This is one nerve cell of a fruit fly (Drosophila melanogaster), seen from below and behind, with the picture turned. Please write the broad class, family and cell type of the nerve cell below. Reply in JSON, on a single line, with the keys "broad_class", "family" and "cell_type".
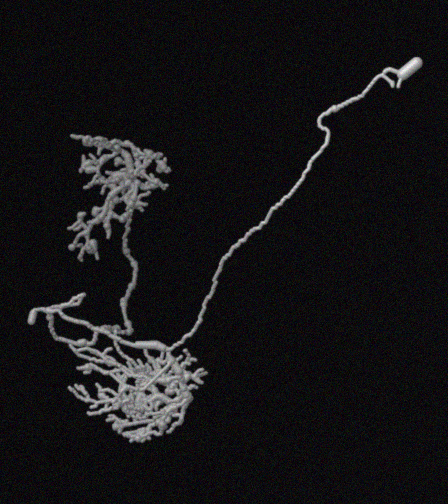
{"broad_class": "central-brain intrinsic neuron", "family": "class CX", "cell_type": "hDeltaH"}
